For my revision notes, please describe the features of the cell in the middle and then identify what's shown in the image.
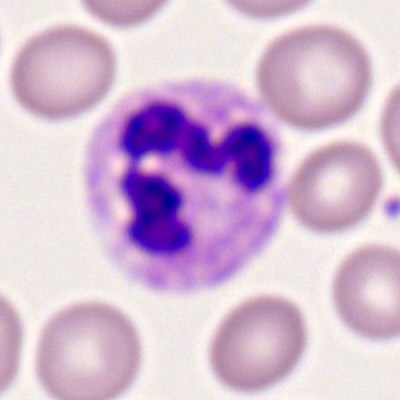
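Notice first that the cell is roughly round, with a smooth outline. Its nucleus is divided into several lobes, and thin strands join them to one another. Search the nucleus as carefully as you like; no nucleoli are visible. The cytoplasm has a fine, faint granular texture. The cell in the middle is a segmented neutrophil.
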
